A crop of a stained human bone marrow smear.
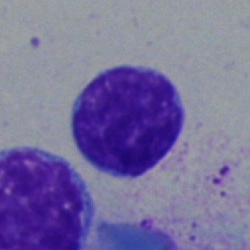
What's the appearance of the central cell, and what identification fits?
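Outline first: smooth and roughly round. Cytoplasm next: a very thin pale blue rim, seen best on the left side. Granules: none visible in the cytoplasm. Vacuoles: none seen anywhere in the cell. This central cell is a lymphocyte.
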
